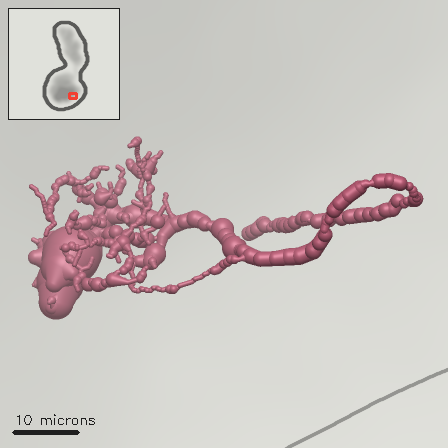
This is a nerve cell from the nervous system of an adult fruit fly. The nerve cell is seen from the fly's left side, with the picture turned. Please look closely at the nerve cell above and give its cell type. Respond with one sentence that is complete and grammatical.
The cell type CEM is the type of this nerve cell.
